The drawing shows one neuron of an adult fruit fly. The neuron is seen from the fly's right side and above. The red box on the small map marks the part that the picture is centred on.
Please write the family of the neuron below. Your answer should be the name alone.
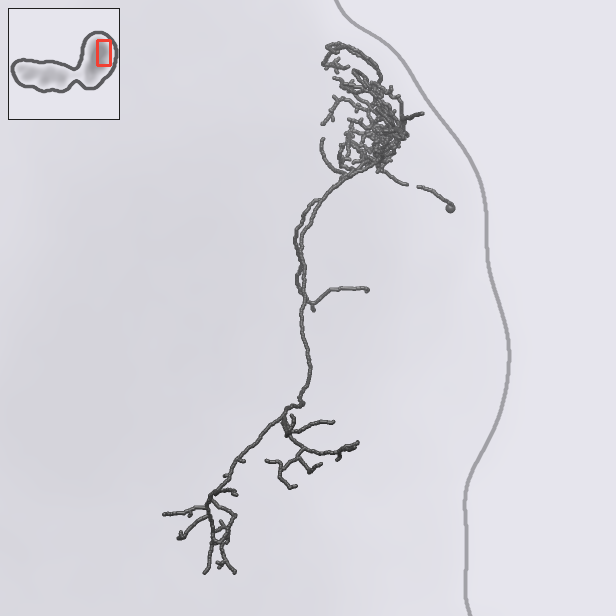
hemilineage AOTUv4_dorsal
